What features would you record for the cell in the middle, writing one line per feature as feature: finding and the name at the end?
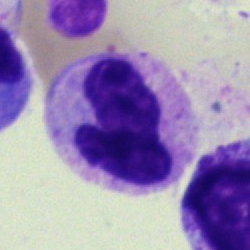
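Outline: notice it is round and smooth
Chromatin: dense, staining dark purple
Nucleoli: none visible in the nucleus, take your time
Vacuoles: none seen in the cytoplasm
Name: band neutrophil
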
